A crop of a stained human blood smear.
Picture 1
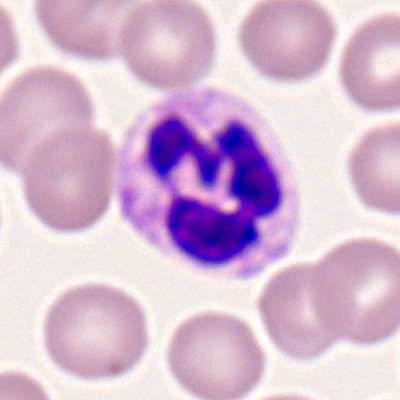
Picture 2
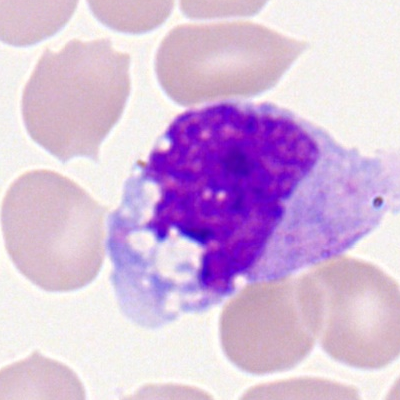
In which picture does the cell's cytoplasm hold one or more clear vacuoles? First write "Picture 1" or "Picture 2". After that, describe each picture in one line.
Picture 2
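In picture 1: No vacuoles are visible in the cytoplasm.
In picture 2: A cluster of clear vacuoles lies in the cytoplasm at the lower left of the nucleus.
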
